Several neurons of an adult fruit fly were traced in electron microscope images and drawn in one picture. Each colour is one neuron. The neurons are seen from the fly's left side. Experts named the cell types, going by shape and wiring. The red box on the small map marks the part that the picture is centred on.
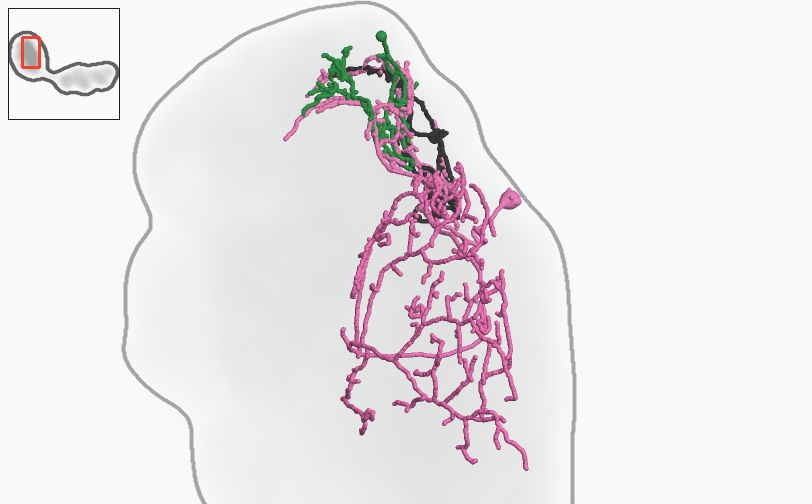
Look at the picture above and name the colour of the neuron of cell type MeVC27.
pink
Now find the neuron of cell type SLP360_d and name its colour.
black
